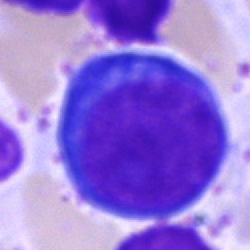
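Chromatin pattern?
Fine, evenly spread, no coarse clumps.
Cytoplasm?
Deep blue, without vacuoles.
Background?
Small purple specks scattered around the cell.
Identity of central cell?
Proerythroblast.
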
